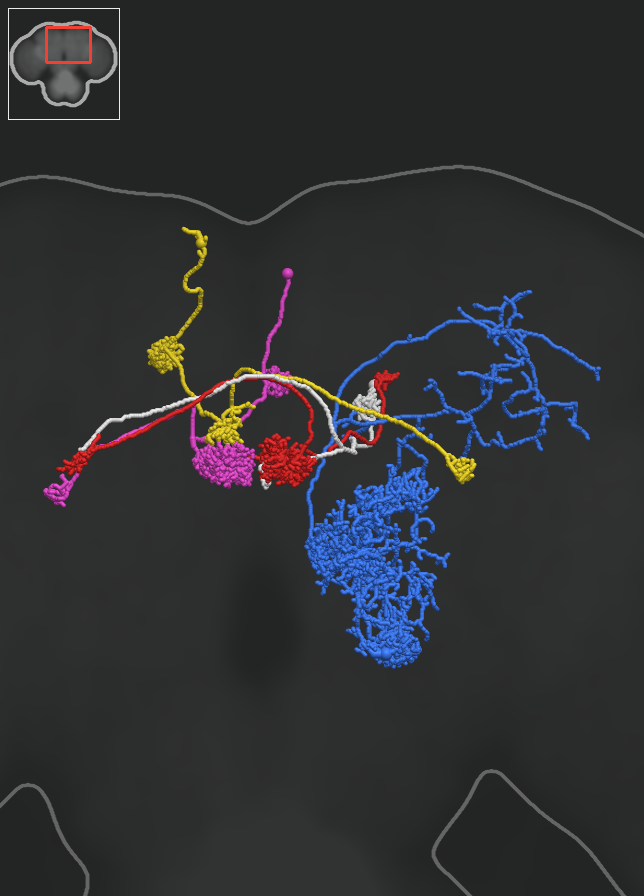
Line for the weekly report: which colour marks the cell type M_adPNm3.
blue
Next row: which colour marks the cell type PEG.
yellow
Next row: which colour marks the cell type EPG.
magenta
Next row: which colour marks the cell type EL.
red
